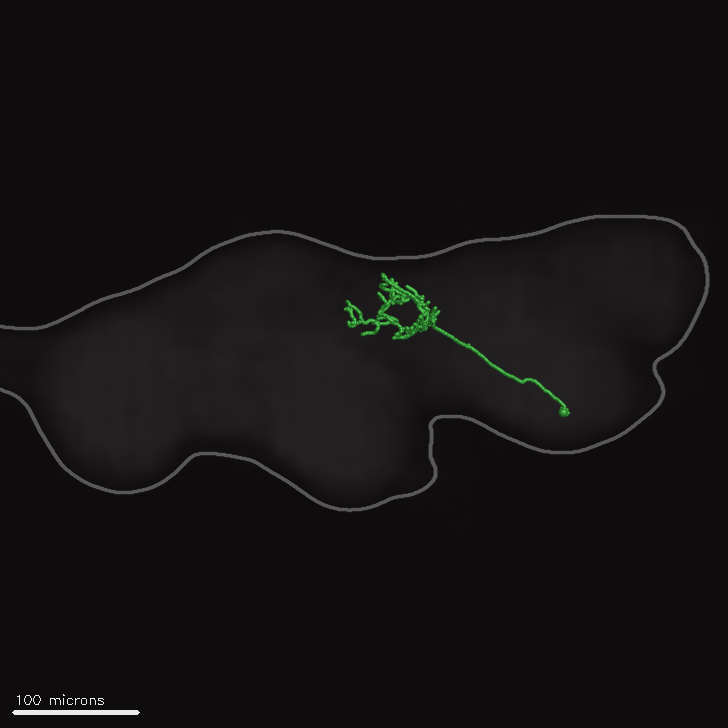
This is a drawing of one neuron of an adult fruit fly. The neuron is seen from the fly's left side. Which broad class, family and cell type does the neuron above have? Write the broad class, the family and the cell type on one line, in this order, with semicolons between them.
nerve-cord intrinsic neuron; hemilineage 16B; IN16B111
